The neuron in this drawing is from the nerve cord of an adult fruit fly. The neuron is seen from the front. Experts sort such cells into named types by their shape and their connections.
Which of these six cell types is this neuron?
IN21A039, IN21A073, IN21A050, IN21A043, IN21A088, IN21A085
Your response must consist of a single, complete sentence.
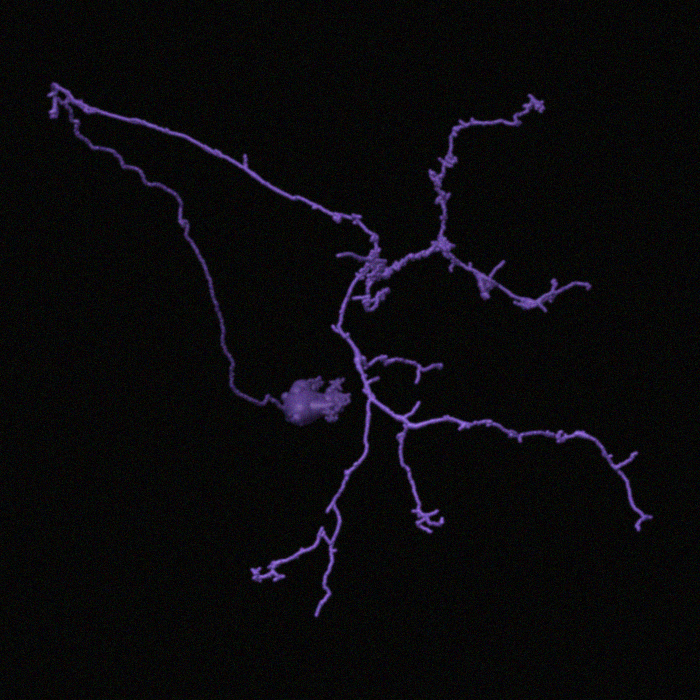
This neuron is of the type IN21A039.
